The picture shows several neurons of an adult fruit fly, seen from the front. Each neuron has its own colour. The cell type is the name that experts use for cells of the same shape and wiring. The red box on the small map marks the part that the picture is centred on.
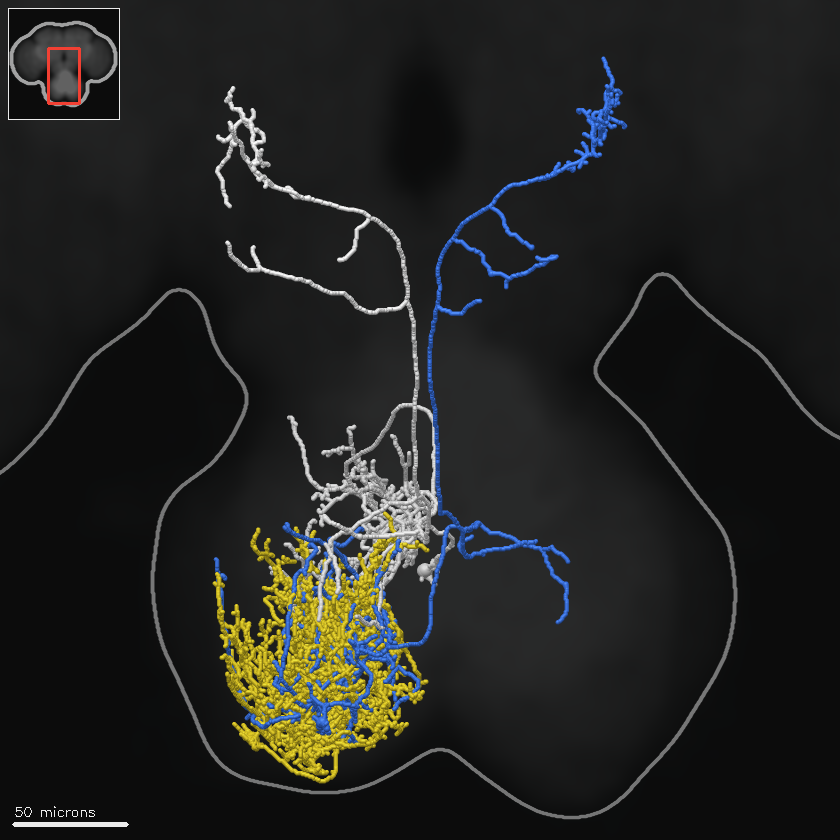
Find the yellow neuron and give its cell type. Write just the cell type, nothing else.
IN13A003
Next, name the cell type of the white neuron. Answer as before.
AN04B003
